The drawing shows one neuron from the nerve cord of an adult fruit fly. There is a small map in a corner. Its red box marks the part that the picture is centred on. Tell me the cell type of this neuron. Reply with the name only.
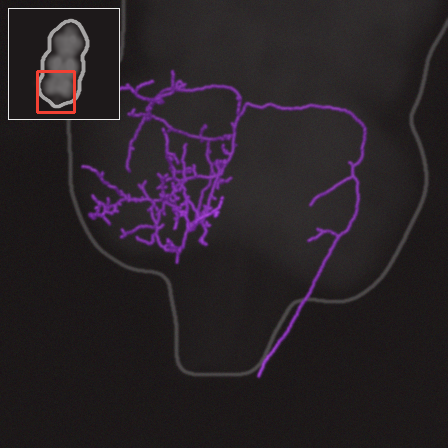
AN19B044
